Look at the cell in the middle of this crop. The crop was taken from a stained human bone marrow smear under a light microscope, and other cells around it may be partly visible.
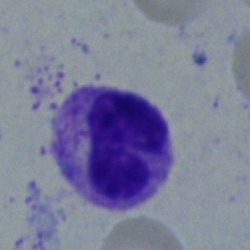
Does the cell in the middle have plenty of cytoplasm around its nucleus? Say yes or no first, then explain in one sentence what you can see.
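No. The nucleus fills most of the cell.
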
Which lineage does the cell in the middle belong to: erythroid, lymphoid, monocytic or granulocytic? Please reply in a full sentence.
The cell in the crop's center is a cell of the granulocytic lineage.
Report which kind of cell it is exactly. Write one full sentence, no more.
Where the crop is centred, there is a band neutrophil.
